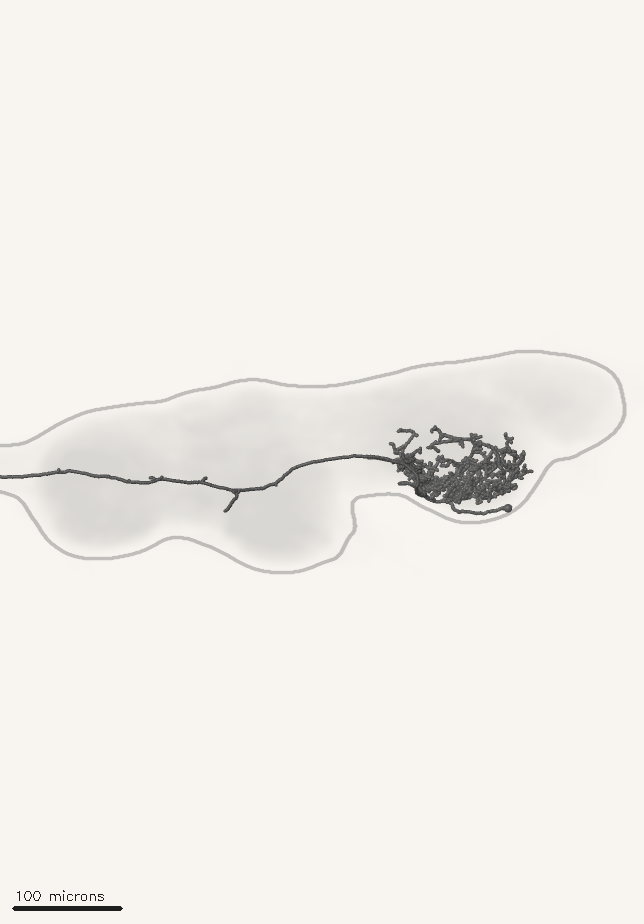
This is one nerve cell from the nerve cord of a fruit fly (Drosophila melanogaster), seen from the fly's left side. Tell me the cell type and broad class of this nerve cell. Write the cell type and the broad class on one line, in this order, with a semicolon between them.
ANXXX145; ascending neuron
